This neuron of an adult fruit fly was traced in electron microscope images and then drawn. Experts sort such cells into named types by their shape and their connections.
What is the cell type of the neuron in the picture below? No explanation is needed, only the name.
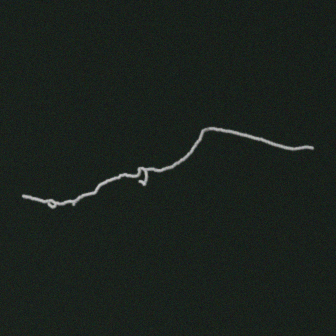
SNxx22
